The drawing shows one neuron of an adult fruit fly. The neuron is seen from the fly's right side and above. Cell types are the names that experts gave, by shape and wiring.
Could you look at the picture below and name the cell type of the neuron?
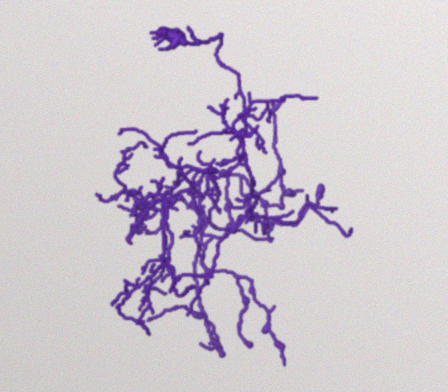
INXXX417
